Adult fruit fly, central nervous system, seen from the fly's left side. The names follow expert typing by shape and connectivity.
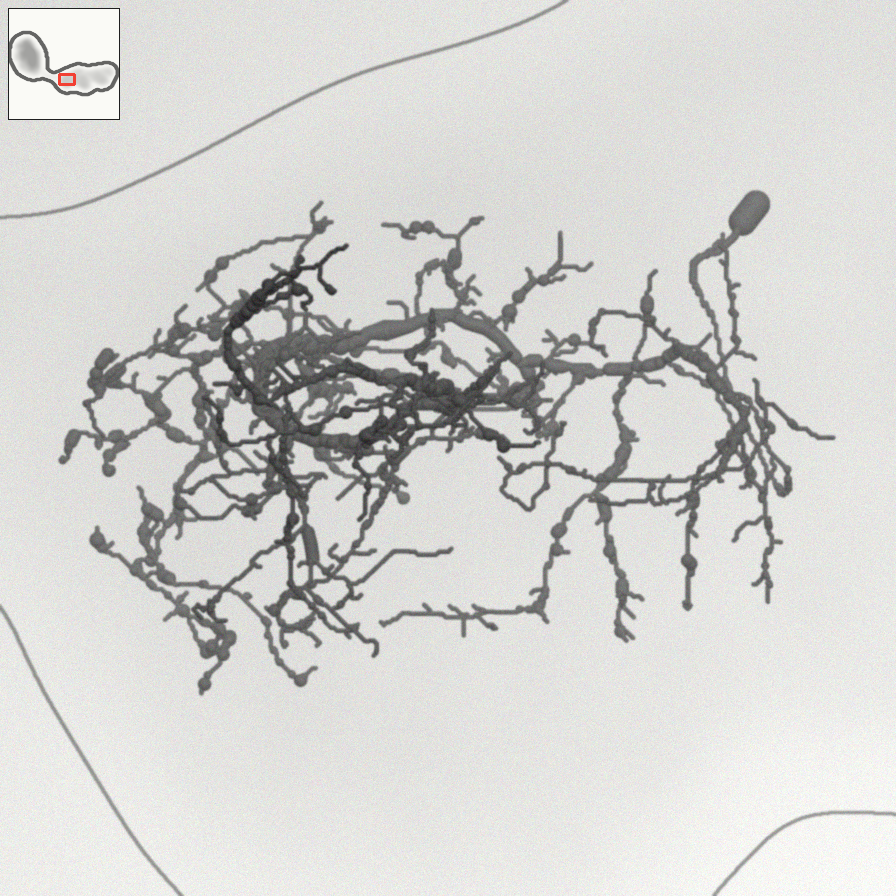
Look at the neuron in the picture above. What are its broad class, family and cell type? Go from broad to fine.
nerve-cord intrinsic neuron; hemilineage 03A; IN03A022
